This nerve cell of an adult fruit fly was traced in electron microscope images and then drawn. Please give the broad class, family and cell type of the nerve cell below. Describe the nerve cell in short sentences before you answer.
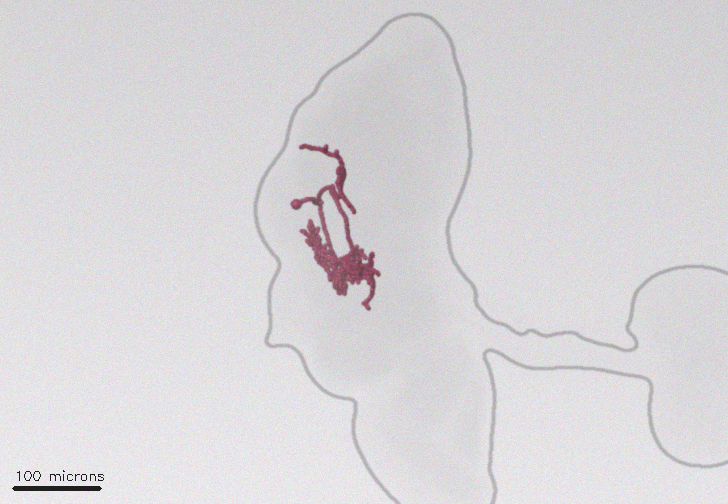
It is in the brain and does not reach the nerve cord. The cell body is in the middle of the picture. From top to bottom in the picture it spans about 190 microns. This is a central-brain intrinsic neuron. The family is hemilineage SMPad1. The cell type is SIP140m.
